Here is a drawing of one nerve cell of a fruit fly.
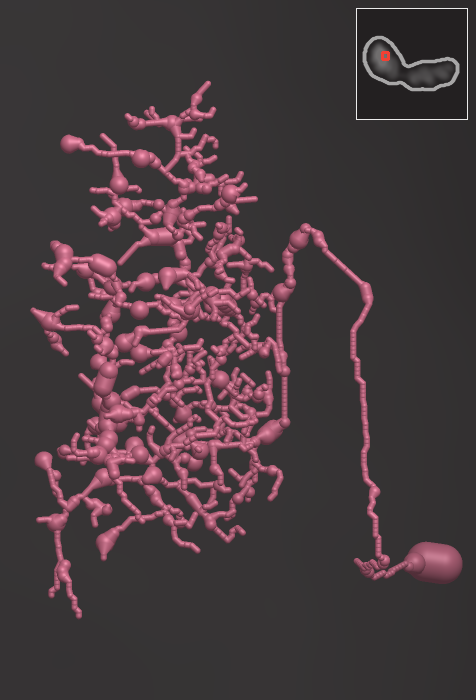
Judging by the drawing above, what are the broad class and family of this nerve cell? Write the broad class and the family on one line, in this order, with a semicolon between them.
optic-lobe intrinsic neuron; LPi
